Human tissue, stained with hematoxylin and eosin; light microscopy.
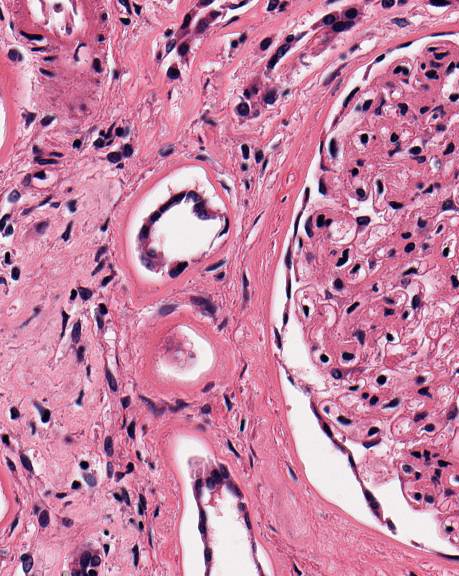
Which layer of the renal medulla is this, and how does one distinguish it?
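Renal cortex. Deciding feature: a large rounded glomerular tuft at the right edge of the field.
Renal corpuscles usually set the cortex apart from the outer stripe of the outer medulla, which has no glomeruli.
Bowman's space forms a clear, empty crescent between the tuft and its capsule along the tuft's left side. Capsule lined by flattened cells with elongated nuclei.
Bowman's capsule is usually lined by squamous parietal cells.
Upper central tubule: open, largely empty lumen.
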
